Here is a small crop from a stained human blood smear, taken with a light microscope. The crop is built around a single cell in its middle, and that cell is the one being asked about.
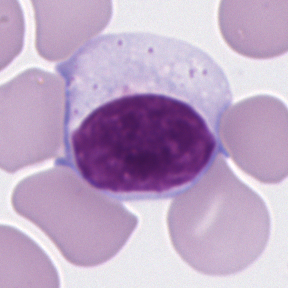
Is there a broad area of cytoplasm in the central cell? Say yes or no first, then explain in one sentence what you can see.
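Yes. The cytoplasm is plentiful, forming a wide area rather than a thin rim around the nucleus.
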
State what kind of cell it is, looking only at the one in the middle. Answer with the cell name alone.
large granular lymphocyte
